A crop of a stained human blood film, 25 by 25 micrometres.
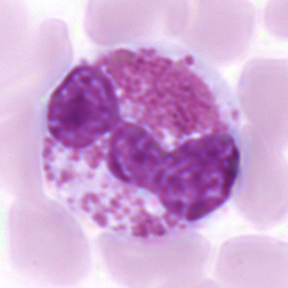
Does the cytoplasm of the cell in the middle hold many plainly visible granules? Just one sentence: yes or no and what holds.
Yes, many granules can be seen in the cytoplasm of the cell.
